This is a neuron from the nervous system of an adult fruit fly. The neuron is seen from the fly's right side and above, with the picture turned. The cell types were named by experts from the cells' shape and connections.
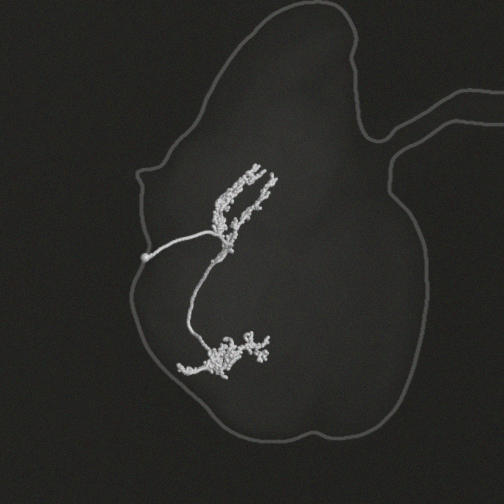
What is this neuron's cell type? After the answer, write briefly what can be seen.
The cell type is mAL_m5c. Its broad class is central-brain intrinsic neuron. The cell body can be seen on the left of the picture. As drawn here it is taller than it is wide.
